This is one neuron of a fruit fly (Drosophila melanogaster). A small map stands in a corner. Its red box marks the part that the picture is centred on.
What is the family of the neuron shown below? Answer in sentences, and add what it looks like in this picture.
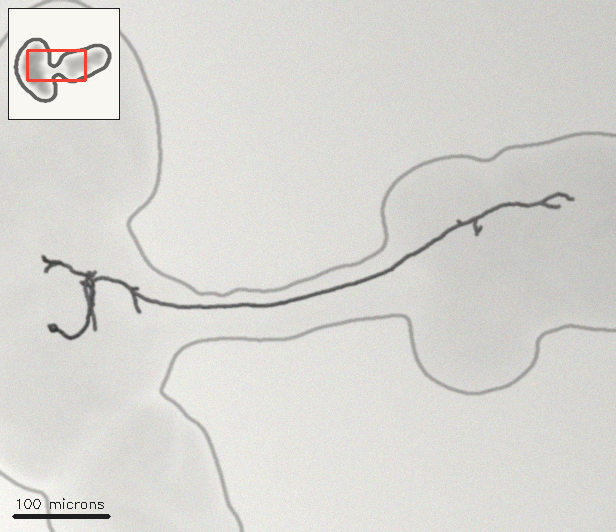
Its family is hemilineage MX3. Its broad class is descending neuron. It reaches both the brain and the nerve cord, passing through the neck. The cell body is on the left of the picture. By the scale bar it is about 550 microns wide in this view.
